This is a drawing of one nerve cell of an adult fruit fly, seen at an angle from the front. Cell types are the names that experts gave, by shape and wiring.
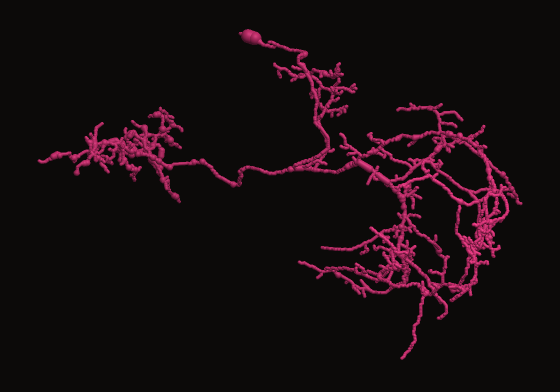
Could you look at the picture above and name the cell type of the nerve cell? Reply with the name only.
SMP444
